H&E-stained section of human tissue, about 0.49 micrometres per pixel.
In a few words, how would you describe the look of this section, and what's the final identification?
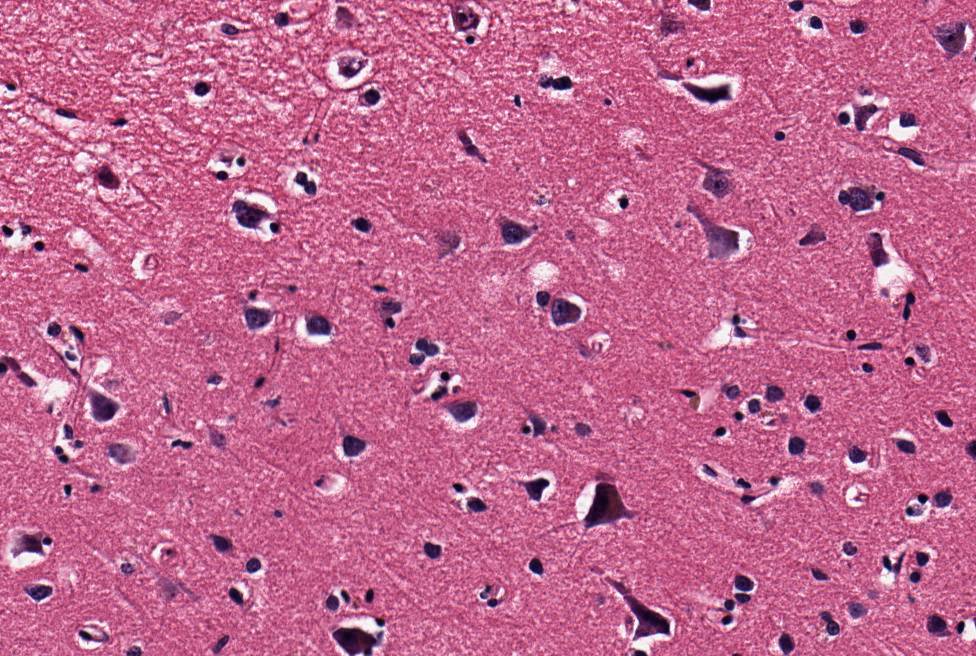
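Whole field pink, finely fibrillary; cells scattered singly, no organised units. Largest cells: neurons, angular, often triangular bodies, across the whole field. Small dark round nuclei, little visible cytoplasm, scattered throughout, outnumbering neurons; some sit closely against neuron cell body edges. This is cerebral cortex.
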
